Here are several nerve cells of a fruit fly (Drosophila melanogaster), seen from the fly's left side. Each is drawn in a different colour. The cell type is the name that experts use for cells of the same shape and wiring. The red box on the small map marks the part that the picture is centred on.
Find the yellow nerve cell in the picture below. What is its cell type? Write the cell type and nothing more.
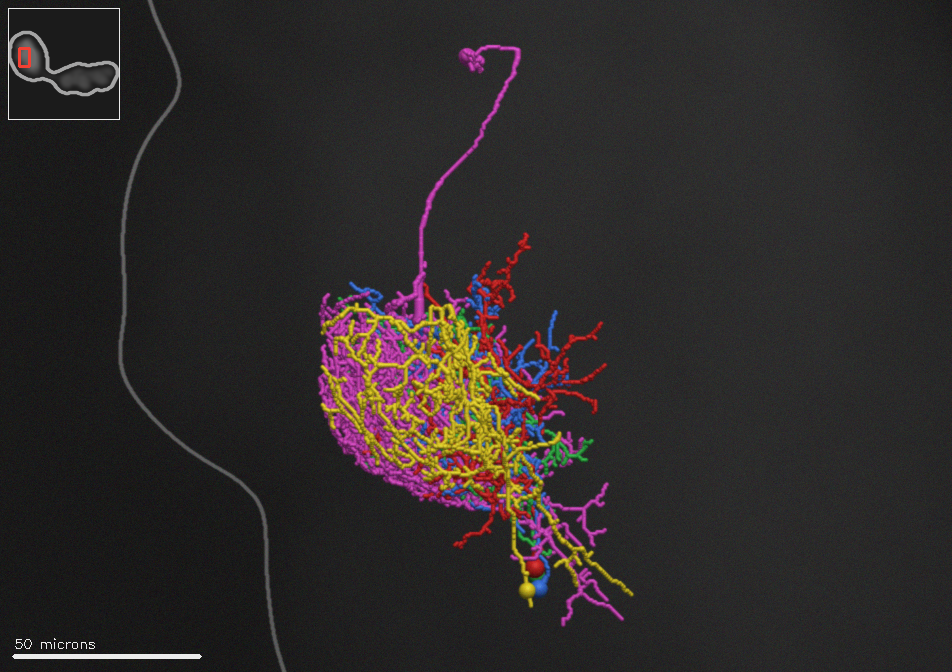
CB3409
